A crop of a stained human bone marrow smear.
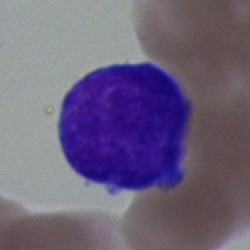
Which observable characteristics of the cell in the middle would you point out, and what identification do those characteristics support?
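A roughly round outline bounds the cell. Its chromatin appears dense and dark, with a faintly mottled texture. No granules can be seen anywhere in the cell. Small blue blebs project from its lower edge. It is a blast.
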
